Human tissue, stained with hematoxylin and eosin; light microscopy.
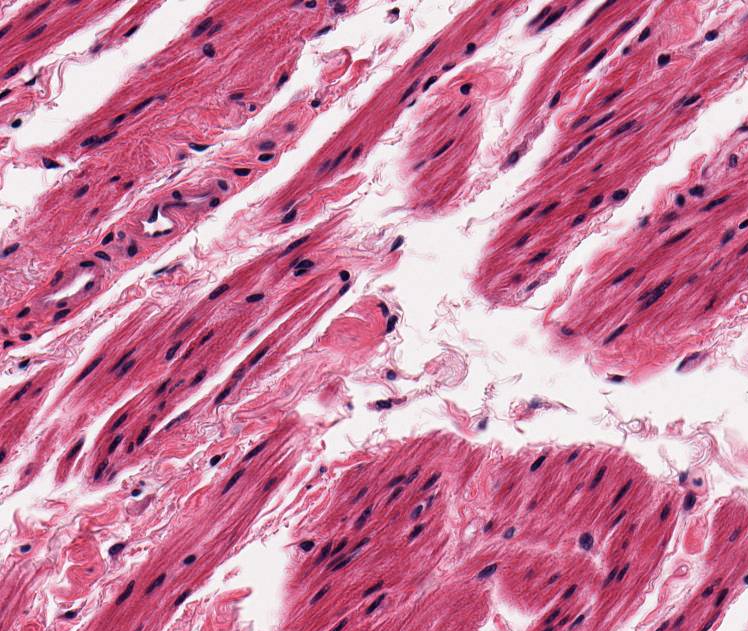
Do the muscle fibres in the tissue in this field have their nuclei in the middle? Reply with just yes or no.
Yes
